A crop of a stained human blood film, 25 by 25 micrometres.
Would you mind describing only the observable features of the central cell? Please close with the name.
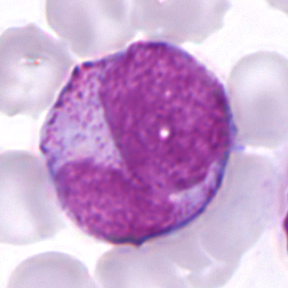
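The cell is about 18 micrometres across, and I see its nucleus filling most of it. The nucleus is folded: a straight crease runs from the upper left down toward the lower centre. Its chromatin seems finely stippled, without coarse dark clumps. Fine purple granules are scattered through the cytoplasm. It is a promyelocyte.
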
